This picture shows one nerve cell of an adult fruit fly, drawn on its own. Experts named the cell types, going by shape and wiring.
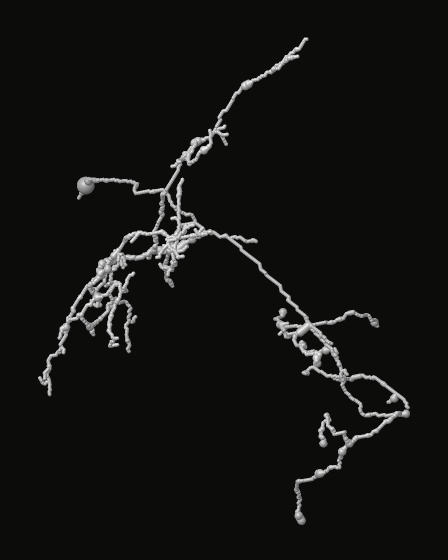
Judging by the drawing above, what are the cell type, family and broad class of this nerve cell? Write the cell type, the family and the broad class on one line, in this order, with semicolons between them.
PLP174; hemilineage DL1_ventral; central-brain intrinsic neuron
